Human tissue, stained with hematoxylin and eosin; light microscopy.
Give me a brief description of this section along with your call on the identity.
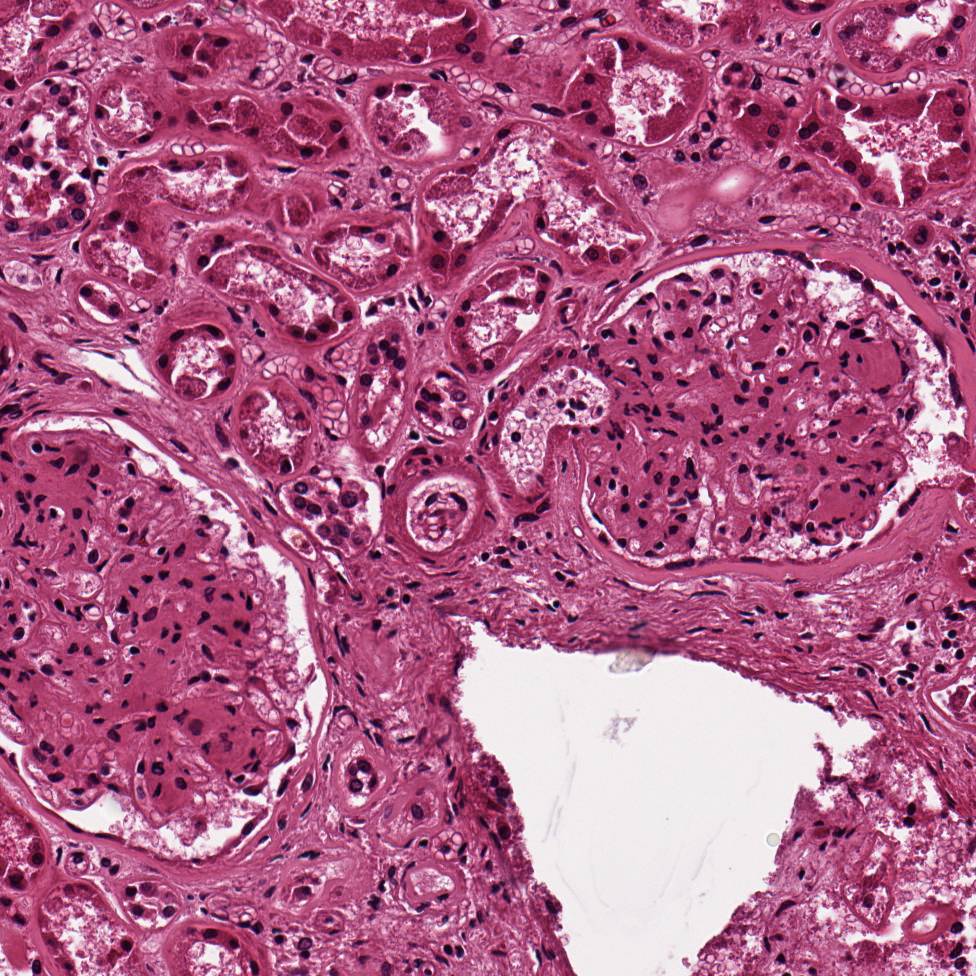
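Both glomerular tufts densely packed with nuclei; lobulated pink areas. Many tubular lumens hold loose, pale pink flocculent material. Centre, between the two glomeruli: small round vessel, thick wall, narrow lumen. Tissue between tubules and around glomeruli widened by pink fibrous stroma. Renal cortex.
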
